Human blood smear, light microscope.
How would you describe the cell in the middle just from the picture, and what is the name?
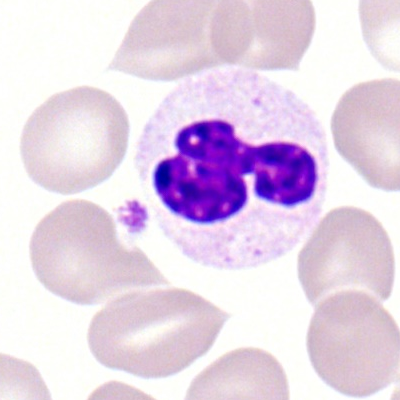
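Let me start with the chromatin: dark purple and coarsely clumped. I can't make out any nucleoli in the nucleus. Fine lilac granules are scattered through the cytoplasm, and I see no vacuoles there. This is a segmented neutrophil.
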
